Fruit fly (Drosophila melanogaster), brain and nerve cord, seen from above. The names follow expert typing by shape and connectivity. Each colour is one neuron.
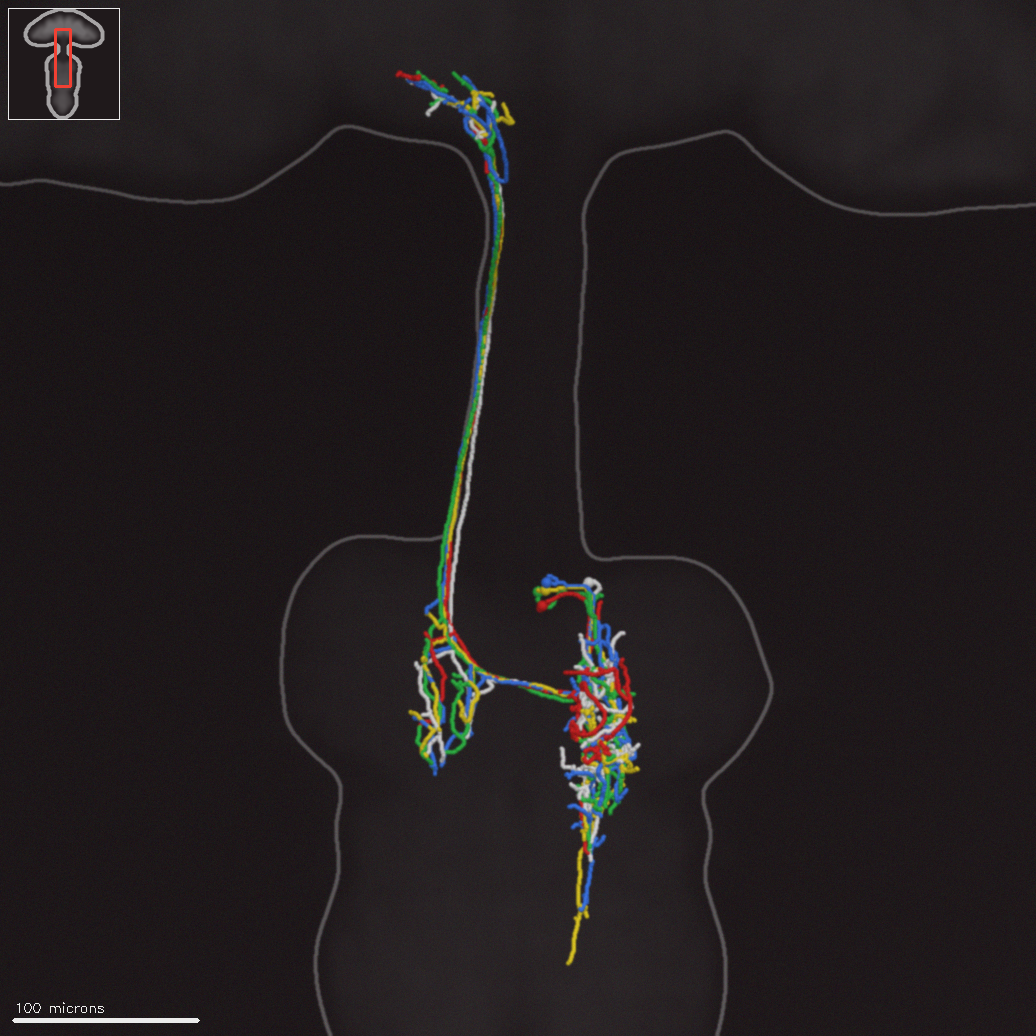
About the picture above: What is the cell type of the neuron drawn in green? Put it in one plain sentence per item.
The cell type is AN07B082_d.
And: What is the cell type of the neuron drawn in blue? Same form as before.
The cell type is AN07B082_c.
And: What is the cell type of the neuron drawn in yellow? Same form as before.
The cell type is AN07B082_b.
